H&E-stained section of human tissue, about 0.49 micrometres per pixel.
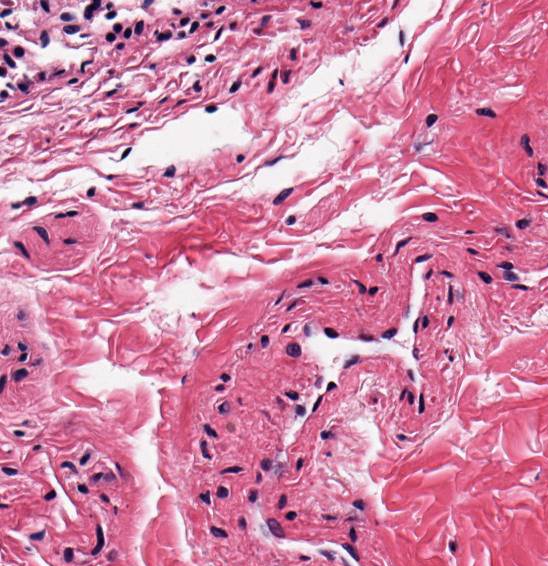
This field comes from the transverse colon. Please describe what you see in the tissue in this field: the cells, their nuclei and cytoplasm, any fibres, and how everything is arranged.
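First, composition: most of the field consists of thick, wavy bundles of pink collagen. Second, orientation: these bundles run in many different directions rather than in one parallel array. Third, nuclei: those scattered between the bundles are mostly elongated, spindle-shaped and darkly stained. Last, distribution: nuclei are more crowded in the upper left corner than on the right side of the field.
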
